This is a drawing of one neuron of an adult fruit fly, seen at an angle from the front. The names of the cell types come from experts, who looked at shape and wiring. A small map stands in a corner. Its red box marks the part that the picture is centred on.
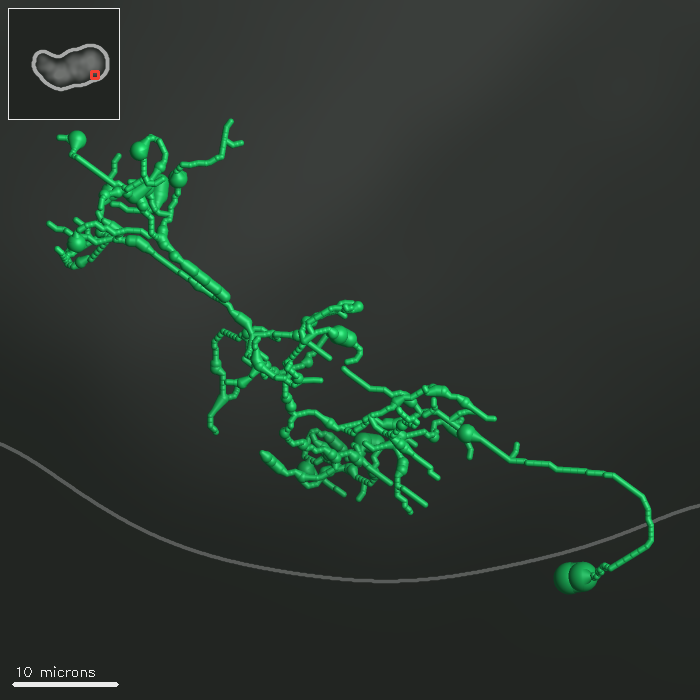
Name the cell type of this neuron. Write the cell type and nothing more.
Mi14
